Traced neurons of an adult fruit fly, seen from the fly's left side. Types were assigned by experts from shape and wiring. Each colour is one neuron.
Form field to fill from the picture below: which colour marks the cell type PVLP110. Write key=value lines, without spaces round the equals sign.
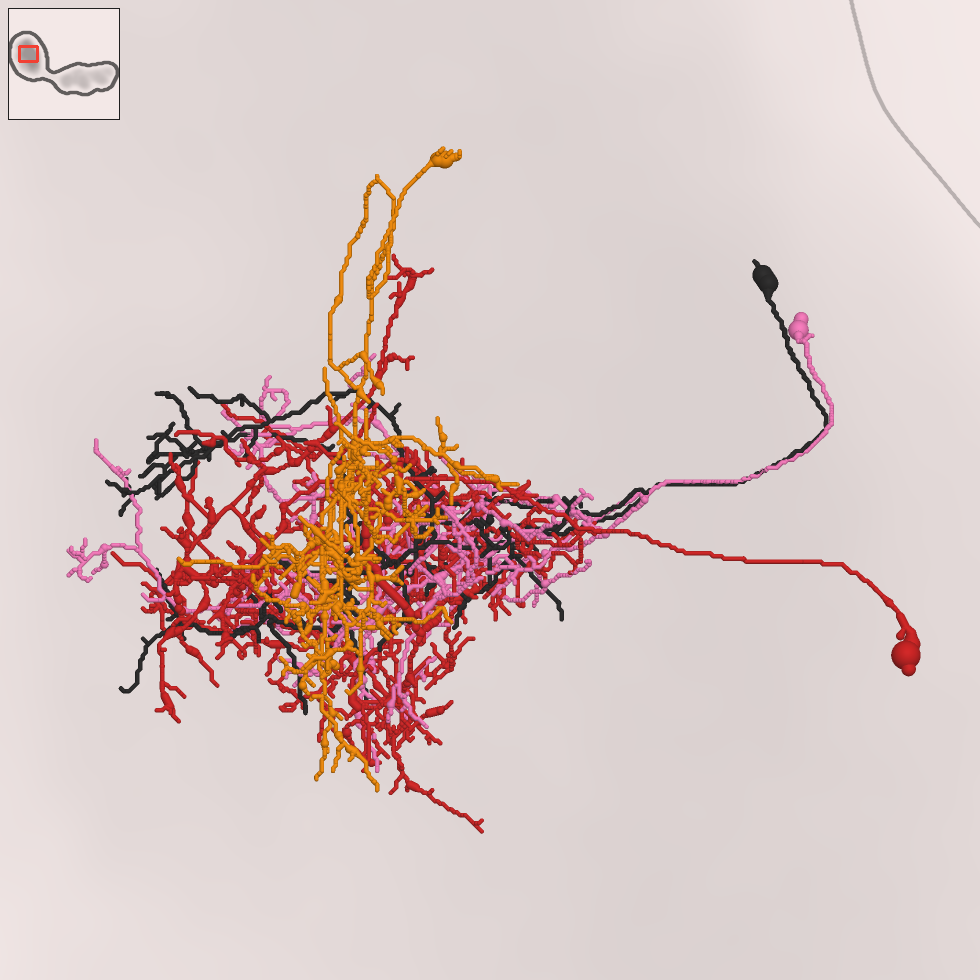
colour=pink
